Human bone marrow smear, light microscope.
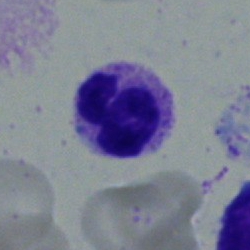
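Segmented neutrophil in a stained bone marrow smear, with a round, smooth outline and dense chromatin stained dark purple. The cytoplasm is pale lilac-pink and contains fine violet granules.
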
